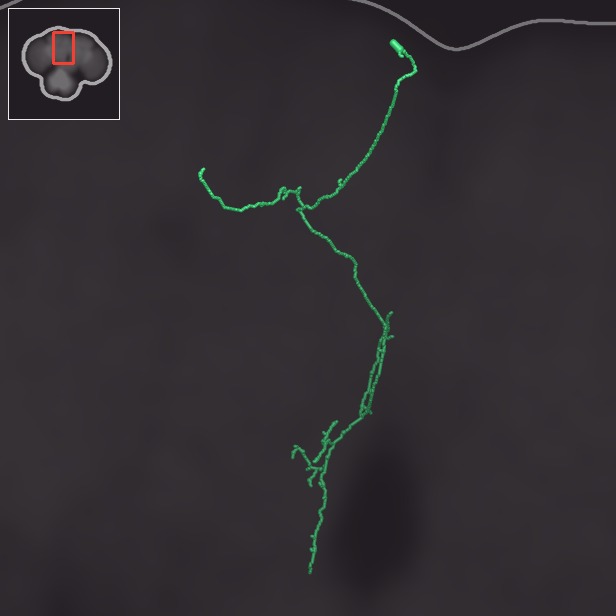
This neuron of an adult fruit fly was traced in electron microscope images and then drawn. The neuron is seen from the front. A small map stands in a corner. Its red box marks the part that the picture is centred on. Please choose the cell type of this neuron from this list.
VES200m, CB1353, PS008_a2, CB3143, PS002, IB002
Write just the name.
PS008_a2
